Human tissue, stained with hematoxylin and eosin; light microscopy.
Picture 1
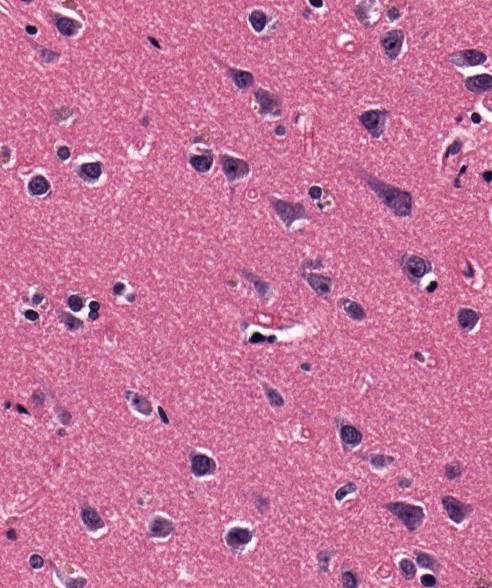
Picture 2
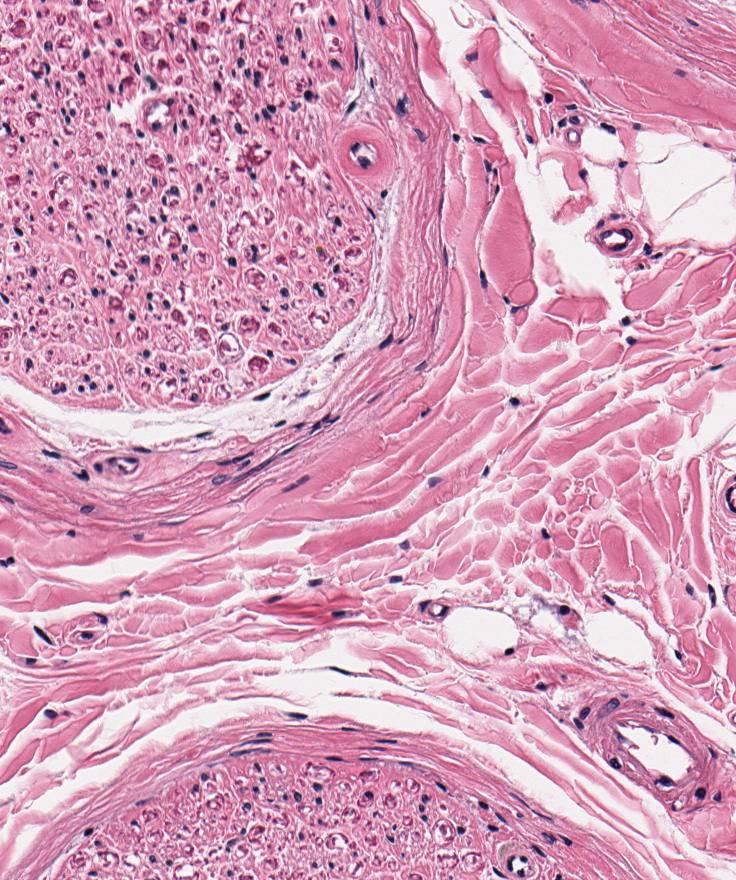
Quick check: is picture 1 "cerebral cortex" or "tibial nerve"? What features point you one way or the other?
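Shown here: cerebral cortex in picture 1, tibial nerve in picture 2. In the cerebral cortex, cells lie scattered singly on a uniform pink background, and the field contains no epithelium, glands or tubules. Large neurons, their triangular purplish cytoplasm tapering into a single process, are spread throughout. Between them lie small round dark nuclei with little visible cytoplasm, some directly beside a neuron. Near the centre is one small thin-walled capillary with a narrow lumen.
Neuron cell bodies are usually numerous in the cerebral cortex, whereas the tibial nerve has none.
The tibial nerve shows two rounded fascicles in cross section, at the upper left and at the bottom. Their nerve fibres, cut transversely, form many small round profiles with pale rims around a pink centre, and small dark oval nuclei are scattered evenly among them. A thin layer of flattened cells with elongated nuclei wraps concentrically around each fascicle.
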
